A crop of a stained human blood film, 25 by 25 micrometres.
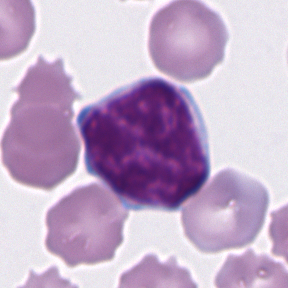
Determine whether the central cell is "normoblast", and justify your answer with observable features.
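Rather than a normoblast, this cell is a typical lymphocyte. The deciding feature is the cytoplasm, a thin rim that is pale blue.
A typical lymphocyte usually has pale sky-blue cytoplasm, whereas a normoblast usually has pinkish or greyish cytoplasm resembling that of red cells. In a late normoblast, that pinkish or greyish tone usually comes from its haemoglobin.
The blue rim therefore speaks for typical lymphocyte and against normoblast. The single unlobed nucleus, about 11 micrometres across, fills almost the whole cell. The outline is angular, with straight edges instead of a smooth curve, and no vacuoles are visible.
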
